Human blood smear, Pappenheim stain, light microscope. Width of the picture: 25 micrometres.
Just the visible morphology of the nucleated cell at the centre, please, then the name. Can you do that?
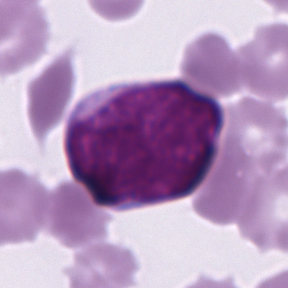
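Looking at the outline first: it is irregular, even a little angular, not round. The nucleus takes up nearly the entire cell. I can't make out any distinct nucleoli, and the cytoplasm shows no granules. This is a myeloblast.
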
